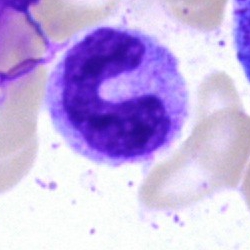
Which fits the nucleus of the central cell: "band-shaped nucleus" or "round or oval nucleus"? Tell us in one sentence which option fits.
Its nucleus is stretched into a curved band instead of a compact mass, without separate lobes.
